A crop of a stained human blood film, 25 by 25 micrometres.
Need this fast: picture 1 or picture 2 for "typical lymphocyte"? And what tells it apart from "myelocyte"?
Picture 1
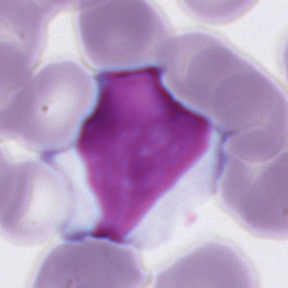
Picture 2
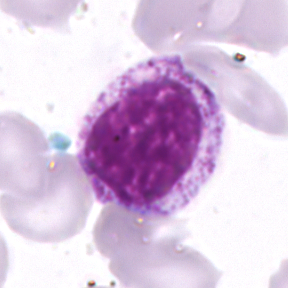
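Picture 1 shows a typical lymphocyte, and picture 2 shows a myelocyte. In picture 1 the cell outline is angular, with fairly straight sides, whereas in picture 2 it is roughly oval with a slightly uneven edge. The cell in picture 2 measures about 14 by 12 micrometres. The nucleus in picture 1 stains a deep magenta-purple, and its chromatin is fairly even, with only a few faint paler patches. In picture 2 the chromatin is dark purple and clumped, with paler patches between the clumps. No granules are visible in the cell in picture 1.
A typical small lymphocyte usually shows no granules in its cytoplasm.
In picture 2, fine purple granules are scattered throughout the cytoplasm, and no vacuoles are visible.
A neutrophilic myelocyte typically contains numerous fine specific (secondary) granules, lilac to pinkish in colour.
In both pictures red cells lie against the cell: along its upper edges in picture 1, and at its upper right and lower edge in picture 2.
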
